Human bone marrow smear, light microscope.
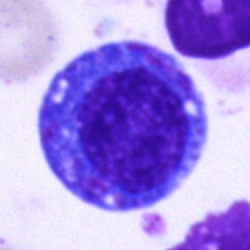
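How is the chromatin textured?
Finely stippled rather than coarsely clumped.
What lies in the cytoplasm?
A few scattered reddish-purple granules, plus several small clear vacuoles near its edge.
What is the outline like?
Round and smooth.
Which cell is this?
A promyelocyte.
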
